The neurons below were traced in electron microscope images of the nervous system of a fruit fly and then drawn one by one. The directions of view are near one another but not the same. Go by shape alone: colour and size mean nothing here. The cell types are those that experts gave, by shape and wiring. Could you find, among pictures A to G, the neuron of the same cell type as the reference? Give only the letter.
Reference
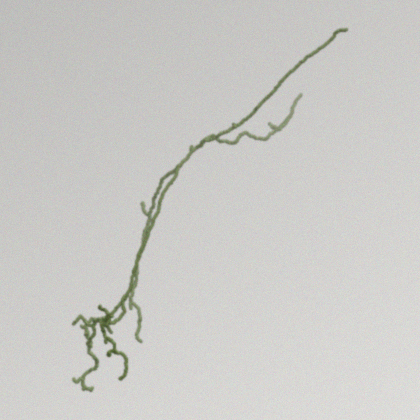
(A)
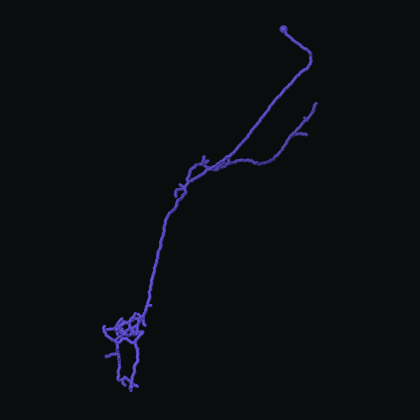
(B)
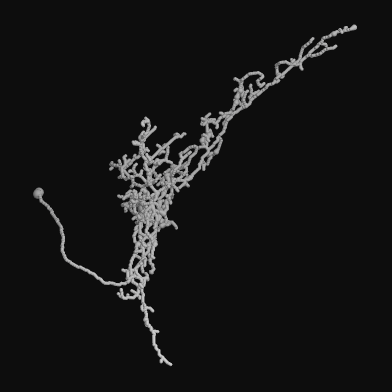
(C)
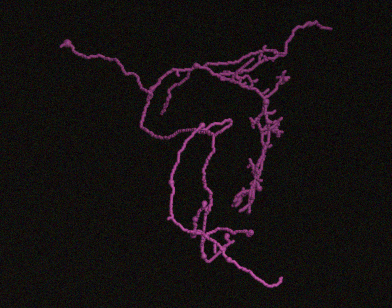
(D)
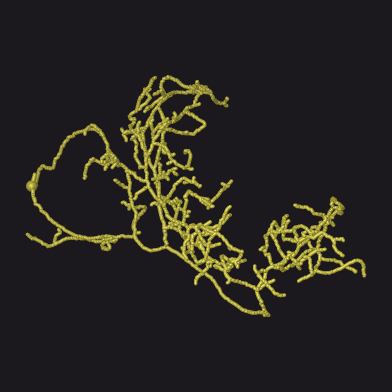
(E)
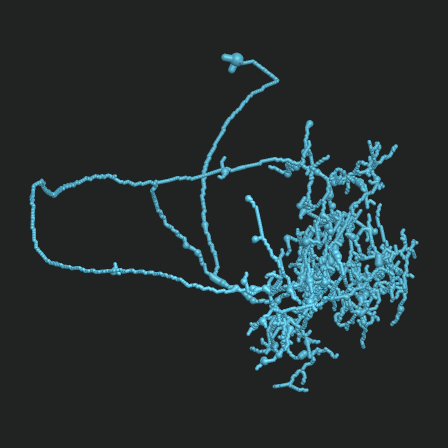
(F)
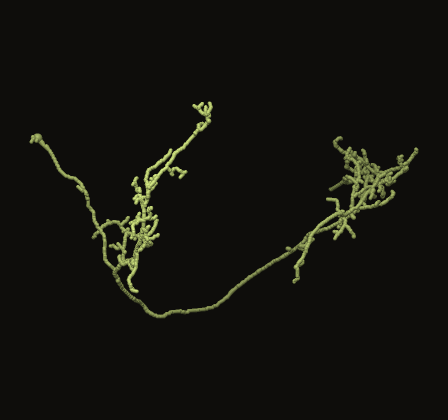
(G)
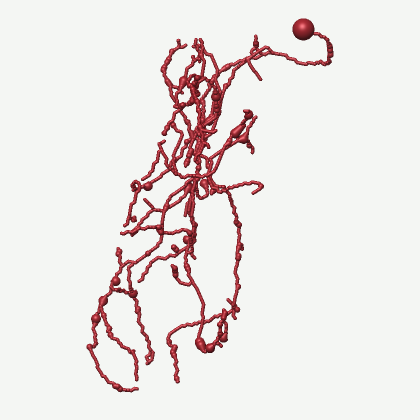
A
